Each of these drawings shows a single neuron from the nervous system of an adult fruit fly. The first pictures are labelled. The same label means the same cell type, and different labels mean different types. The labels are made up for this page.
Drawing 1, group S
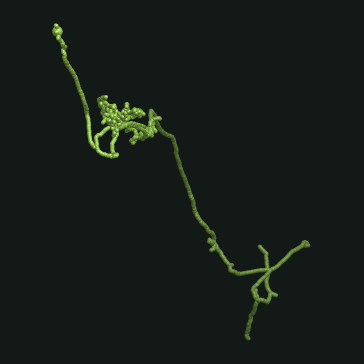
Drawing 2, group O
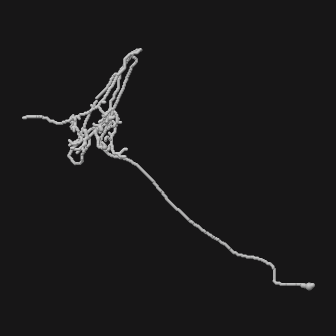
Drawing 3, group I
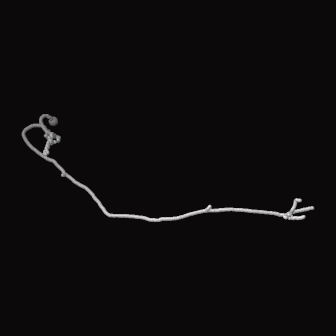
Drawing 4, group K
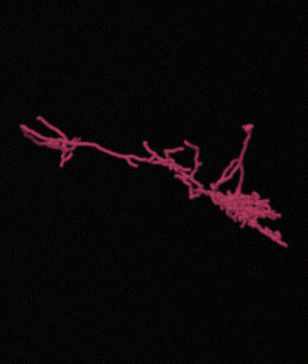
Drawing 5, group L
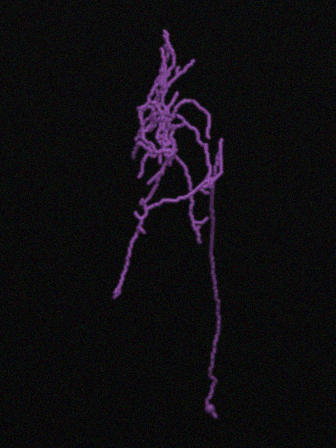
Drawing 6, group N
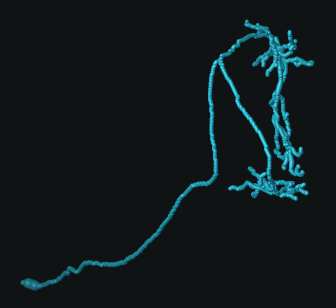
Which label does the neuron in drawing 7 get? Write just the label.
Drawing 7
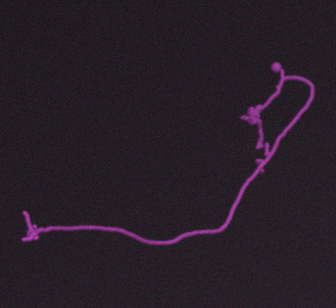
group I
